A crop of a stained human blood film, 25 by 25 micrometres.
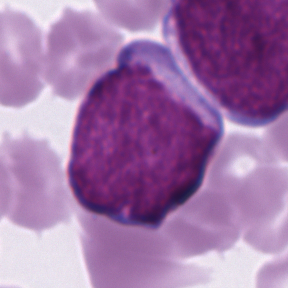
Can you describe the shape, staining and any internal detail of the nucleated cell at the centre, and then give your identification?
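Nucleus occupies nearly the entire cell. Chromatin finely granular, evenly distributed throughout the nucleus. Cytoplasm without visible granules. No vacuoles seen. Cell: myeloblast.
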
